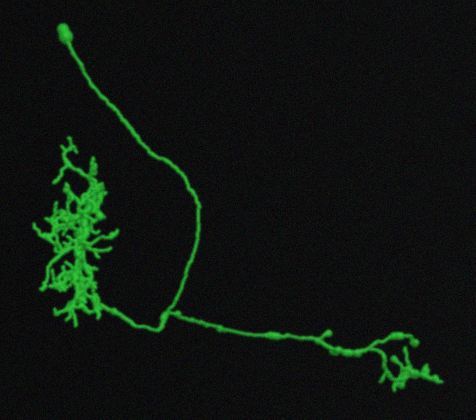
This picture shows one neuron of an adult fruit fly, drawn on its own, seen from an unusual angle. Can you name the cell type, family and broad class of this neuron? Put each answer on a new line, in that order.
LC22
hemilineage VPNd1
visual projection neuron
